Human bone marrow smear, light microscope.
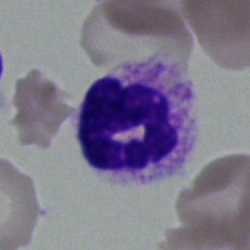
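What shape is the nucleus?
A thick curved band, closed into a ring around a small pale opening.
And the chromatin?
Dark purple and densely clumped, with no nucleoli that I can see.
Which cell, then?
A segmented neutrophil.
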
